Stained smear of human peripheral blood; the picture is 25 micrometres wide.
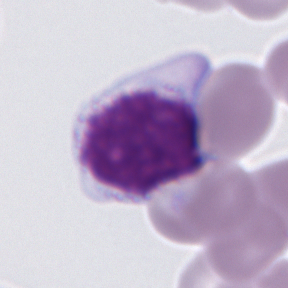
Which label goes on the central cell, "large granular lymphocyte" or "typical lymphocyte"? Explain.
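Large granular lymphocyte. Deciding point: pale cytoplasm flares out widest toward the top, within an irregular cell outline.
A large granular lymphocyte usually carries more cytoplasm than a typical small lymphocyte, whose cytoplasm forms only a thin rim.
Cytoplasm very pale bluish-grey, with a few fine purple dots close to the nuclear edge.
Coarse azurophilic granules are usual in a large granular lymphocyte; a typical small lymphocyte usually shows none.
Nucleus roughly round, edges slightly uneven, no deep indentation; about 11 by 9 micrometres.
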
